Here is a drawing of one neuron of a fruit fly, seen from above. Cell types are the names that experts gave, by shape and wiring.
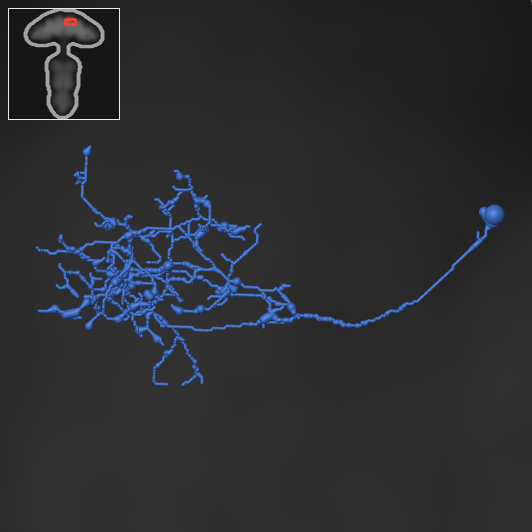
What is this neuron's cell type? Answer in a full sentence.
The cell type is GNG398.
